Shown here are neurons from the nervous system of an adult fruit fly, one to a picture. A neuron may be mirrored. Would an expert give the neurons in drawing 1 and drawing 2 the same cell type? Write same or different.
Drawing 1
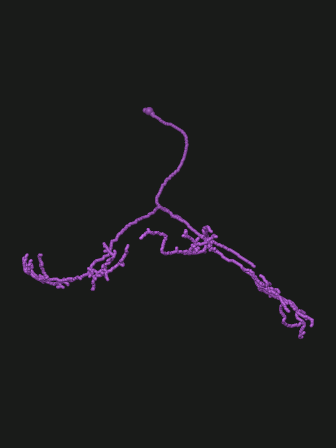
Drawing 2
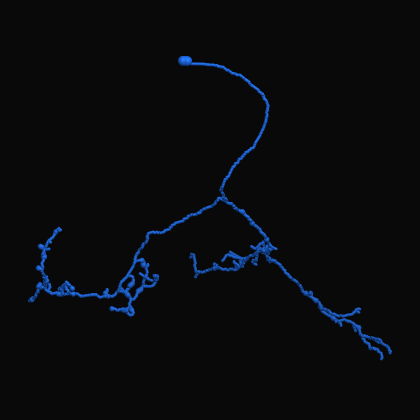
same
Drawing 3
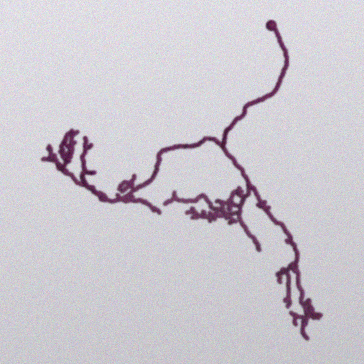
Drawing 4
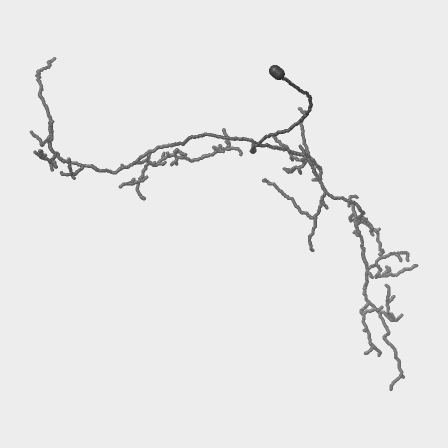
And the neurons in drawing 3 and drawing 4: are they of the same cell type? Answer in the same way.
different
